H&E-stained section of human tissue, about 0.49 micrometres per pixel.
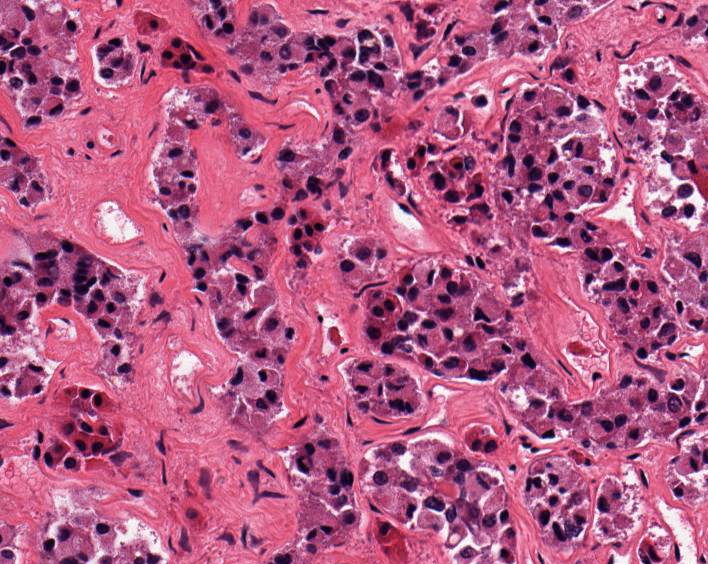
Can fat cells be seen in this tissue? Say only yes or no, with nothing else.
No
